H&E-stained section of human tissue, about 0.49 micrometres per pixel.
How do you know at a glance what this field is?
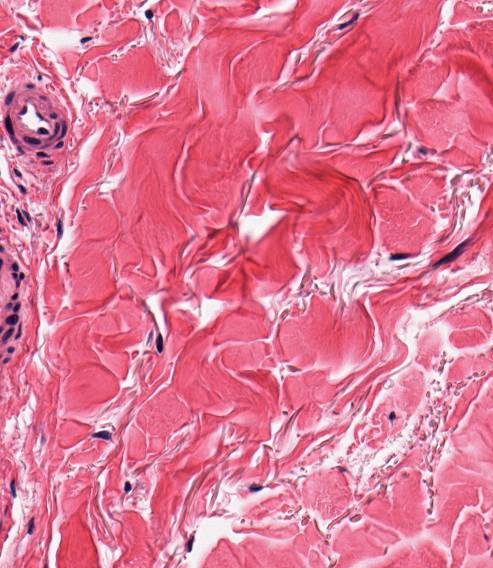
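Tissue: dermis. Thick collagen bundles fill nearly the whole field, running in many directions, stained deep pink-red with eosin.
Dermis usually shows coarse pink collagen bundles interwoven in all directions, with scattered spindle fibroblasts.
Nuclei sparse, mostly small, dark, elongated, between bundles.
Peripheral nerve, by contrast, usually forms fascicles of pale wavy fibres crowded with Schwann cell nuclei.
No epithelium anywhere in the field.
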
